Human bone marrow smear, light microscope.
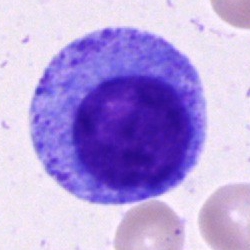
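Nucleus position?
Off-centre, lower right.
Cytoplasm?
Light bluish-lilac rim, widest upper left, with scattered purple granules.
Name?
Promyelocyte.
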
